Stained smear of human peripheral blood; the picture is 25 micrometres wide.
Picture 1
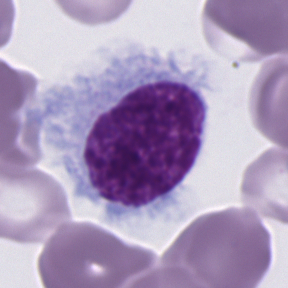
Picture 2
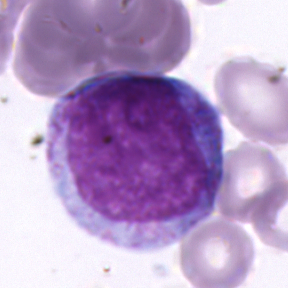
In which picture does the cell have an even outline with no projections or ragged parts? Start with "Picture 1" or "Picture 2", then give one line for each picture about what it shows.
Picture 2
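What picture 1 shows: The cell border is ragged, with fine hair-like fringes instead of a smooth edge.
What picture 2 shows: The cell outline is round and smooth.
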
